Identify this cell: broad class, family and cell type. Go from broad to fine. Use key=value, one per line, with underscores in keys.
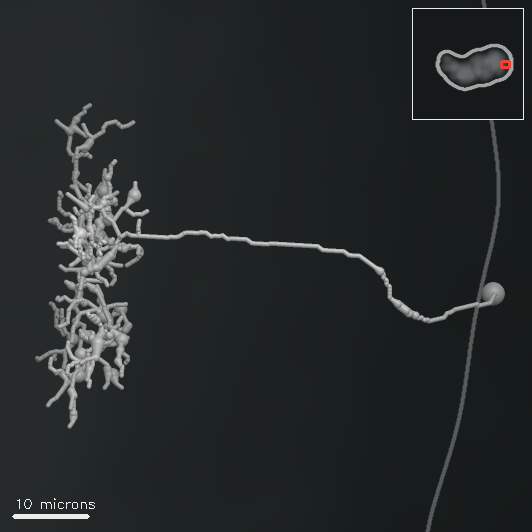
broad_class=optic-lobe intrinsic neuron
family=Cm
cell_type=Cm5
